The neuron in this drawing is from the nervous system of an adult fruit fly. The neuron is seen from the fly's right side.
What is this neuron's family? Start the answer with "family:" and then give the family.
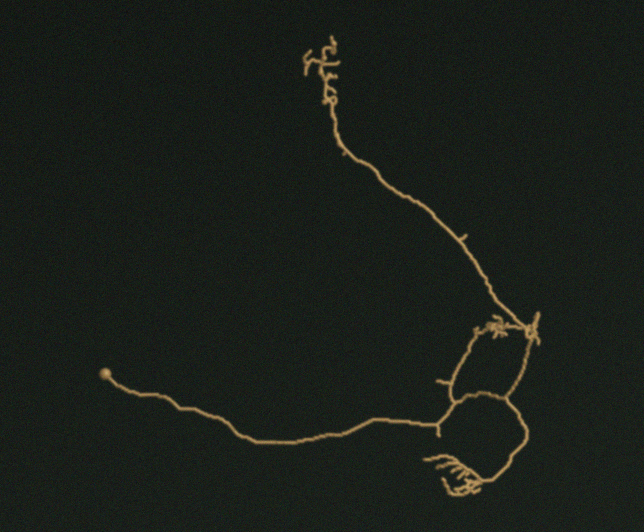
family: class CX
